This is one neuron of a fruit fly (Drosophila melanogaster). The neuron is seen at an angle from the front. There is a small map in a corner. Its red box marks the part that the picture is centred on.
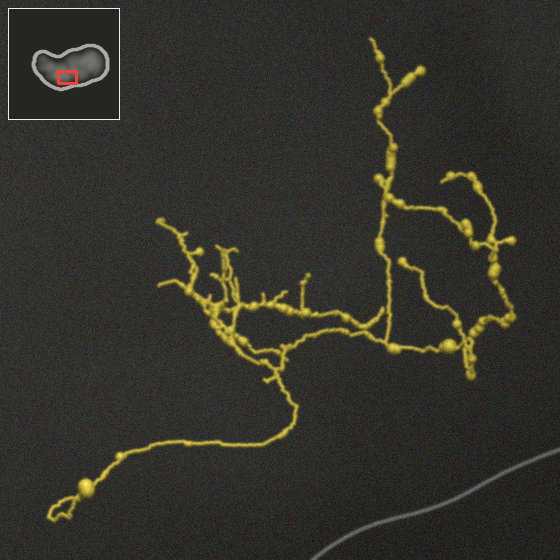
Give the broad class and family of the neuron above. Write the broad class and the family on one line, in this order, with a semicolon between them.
nerve-cord intrinsic neuron; hemilineage 14A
